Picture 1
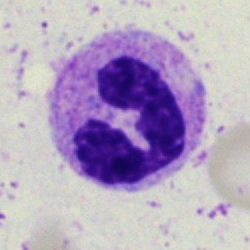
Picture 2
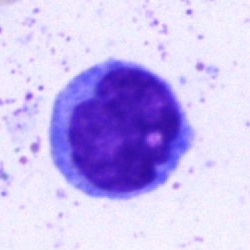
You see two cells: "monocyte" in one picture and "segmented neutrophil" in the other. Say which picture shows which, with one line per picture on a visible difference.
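Picture 1: segmented neutrophil. The cytoplasm is abundant and pale pinkish-lilac.
Picture 2: monocyte. The nucleus fills most of the cell.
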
